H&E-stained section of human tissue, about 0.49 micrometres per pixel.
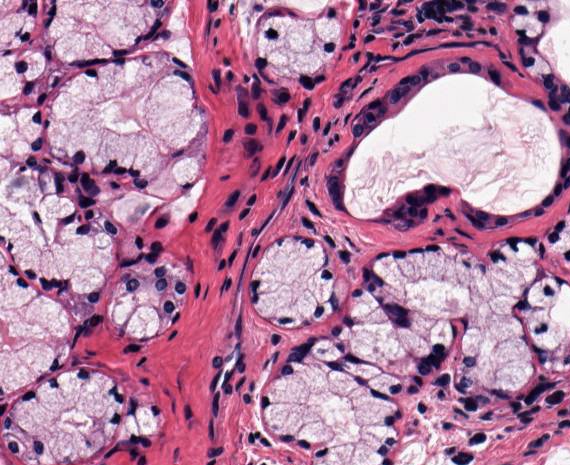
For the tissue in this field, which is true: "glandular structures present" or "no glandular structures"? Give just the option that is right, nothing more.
Glandular structures present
